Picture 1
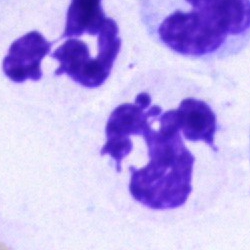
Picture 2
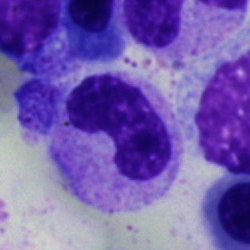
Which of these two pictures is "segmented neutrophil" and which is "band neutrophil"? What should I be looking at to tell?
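Two neutrophils: segmented in picture 1, band in picture 2. Segmented neutrophil: chromatin dense, deep purple; no nucleoli visible.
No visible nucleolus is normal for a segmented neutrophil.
Cytoplasm plentiful, pale lilac. Outline roughly round, faint against the background. Parts of two other nucleated cells above it, at upper left and upper right. Band neutrophil: outline rounded, edge smooth. Nucleus kidney-shaped, with a deep notch opening toward the lower left.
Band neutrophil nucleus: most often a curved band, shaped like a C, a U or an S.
Chromatin dark purple, moderately clumped, with small paler patches. Cytoplasm plentiful, pale lilac; no vacuoles. Other nucleated cells crowded close at upper left, top and right. Differences: smooth edge of the band neutrophil against the faint outline of the segmented neutrophil; moderately clumped chromatin with paler patches in the band neutrophil against dense chromatin in the segmented neutrophil. Alike in both: plentiful, pale lilac cytoplasm.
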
